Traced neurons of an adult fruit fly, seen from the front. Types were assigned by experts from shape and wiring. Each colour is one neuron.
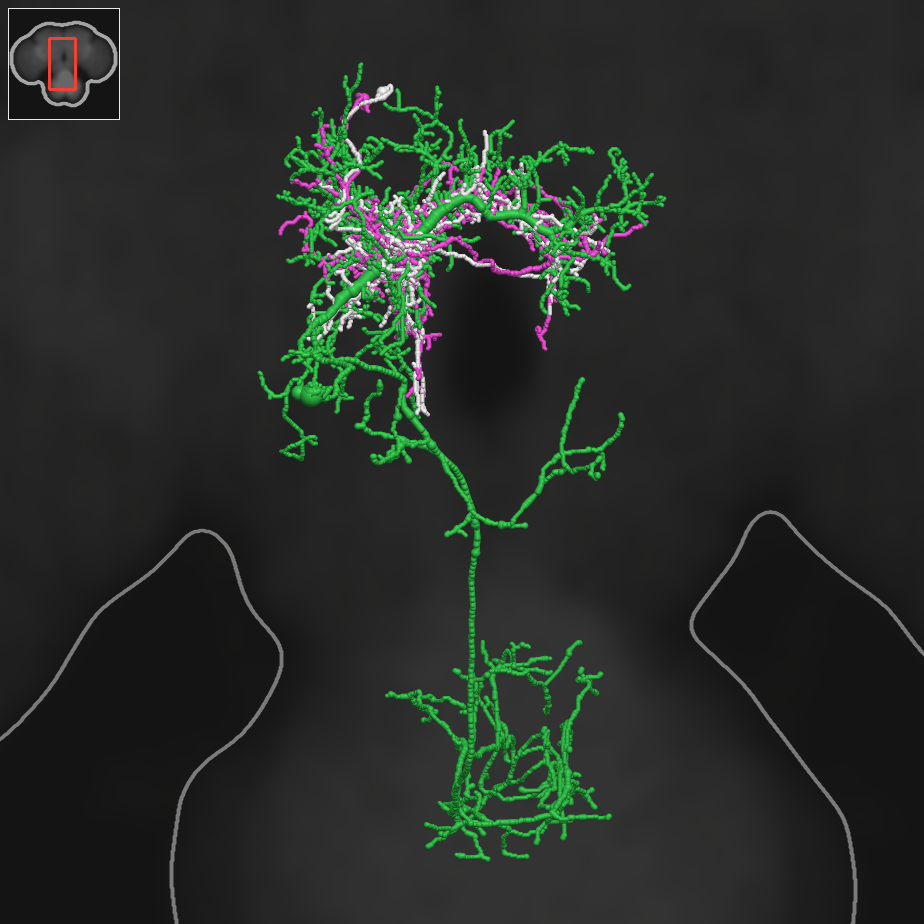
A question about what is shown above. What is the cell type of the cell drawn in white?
PS248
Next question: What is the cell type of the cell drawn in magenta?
PS200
